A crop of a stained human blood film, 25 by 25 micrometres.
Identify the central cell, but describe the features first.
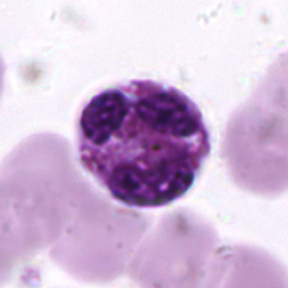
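Measuring about 12 micrometres across, the cell has a nucleus divided into three separate lobes, two in the upper half of the cell and one in the lower half. The chromatin is dark purple and coarsely clumped. Small reddish-pink granules are scattered through the cytoplasm. This cell is an eosinophil.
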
